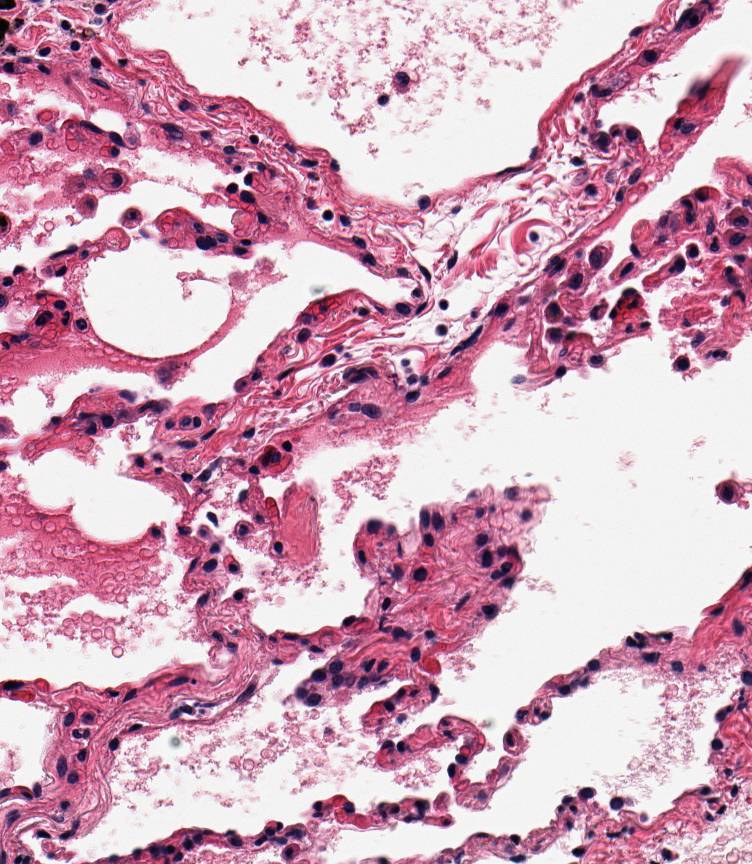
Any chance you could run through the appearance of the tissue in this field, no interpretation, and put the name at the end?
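Thin branching walls separate large open spaces filling most of the field. Many spaces contain pale pink granular material. Walls lined by flattened cells, small dark nuclei. No glands in field. Tissue: lung.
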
